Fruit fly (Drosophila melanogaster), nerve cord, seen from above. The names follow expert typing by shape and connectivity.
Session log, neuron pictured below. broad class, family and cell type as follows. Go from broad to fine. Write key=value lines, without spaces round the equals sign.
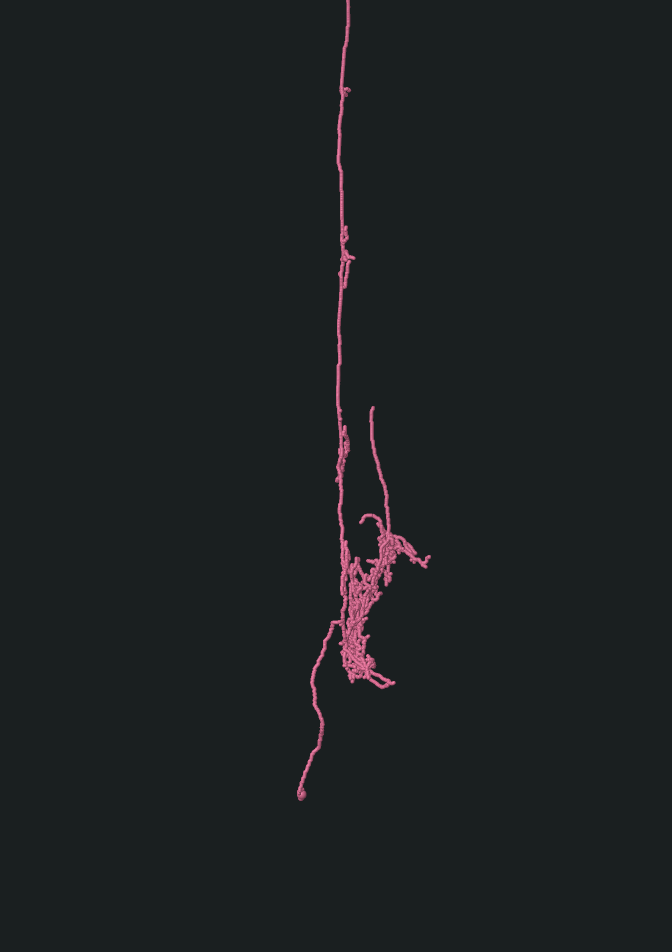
broad_class=ascending neuron
family=hemilineage 06B
cell_type=AN06B039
